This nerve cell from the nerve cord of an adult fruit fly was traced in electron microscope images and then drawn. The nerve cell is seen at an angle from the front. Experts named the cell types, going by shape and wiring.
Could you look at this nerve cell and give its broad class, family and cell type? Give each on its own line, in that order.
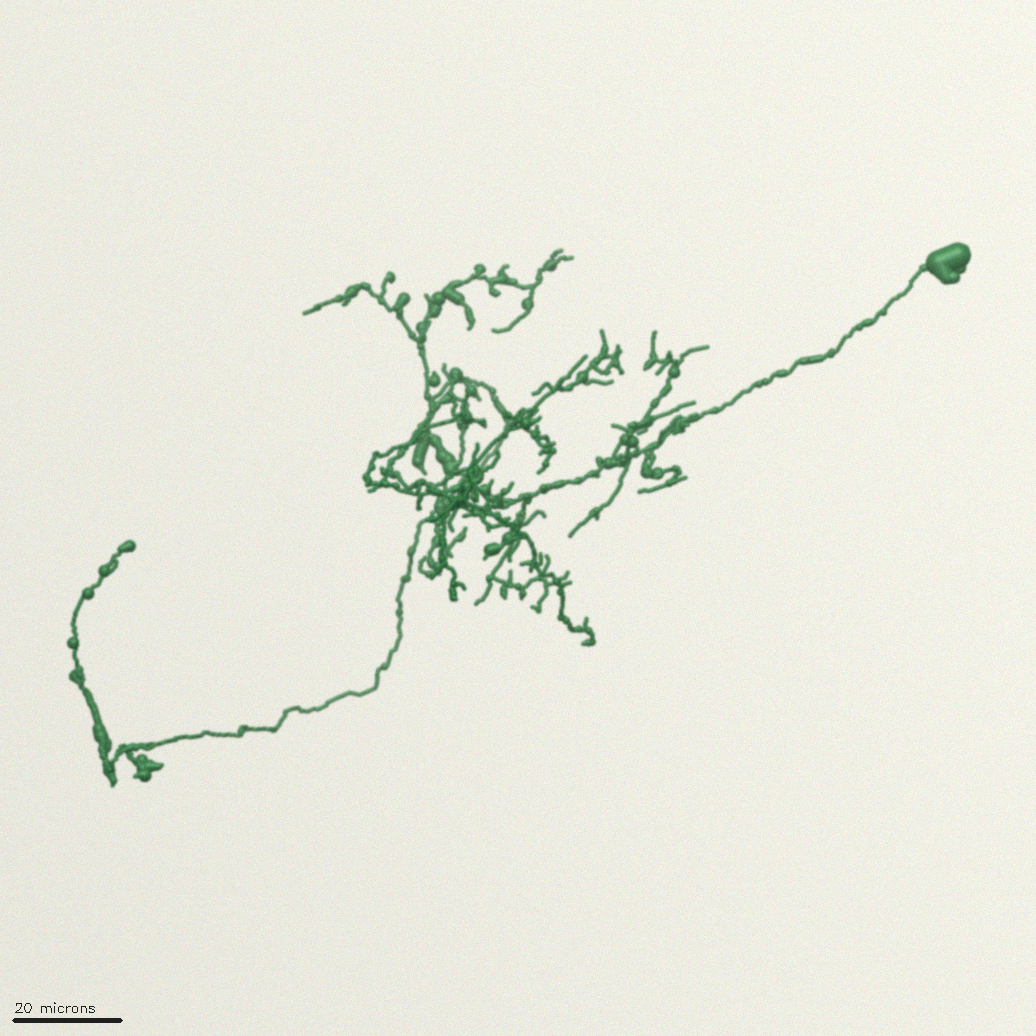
nerve-cord intrinsic neuron
hemilineage 05B
IN05B084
